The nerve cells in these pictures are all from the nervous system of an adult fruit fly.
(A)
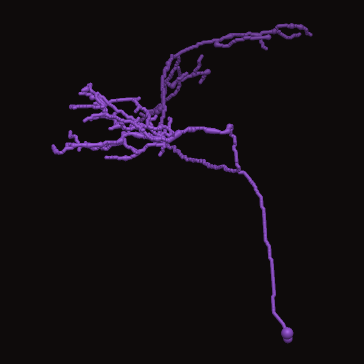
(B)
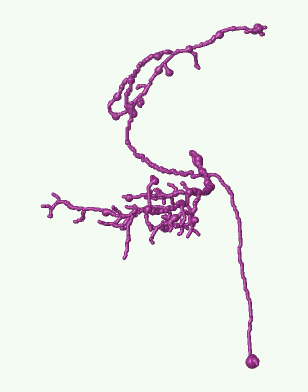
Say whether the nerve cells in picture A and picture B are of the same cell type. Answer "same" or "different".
same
